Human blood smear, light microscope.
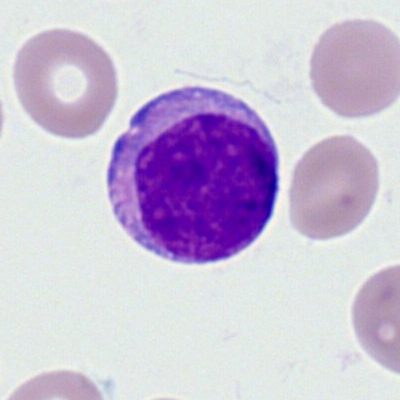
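Myeloblast, in the middle of a stained human blood smear. Note how its nucleus sits off-centre, toward the right side of the cell. The cytoplasm, stained blue-purple, forms a crescent that is widest on the left. And along the left edge of the nucleus I notice a paler band of cytoplasm.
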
